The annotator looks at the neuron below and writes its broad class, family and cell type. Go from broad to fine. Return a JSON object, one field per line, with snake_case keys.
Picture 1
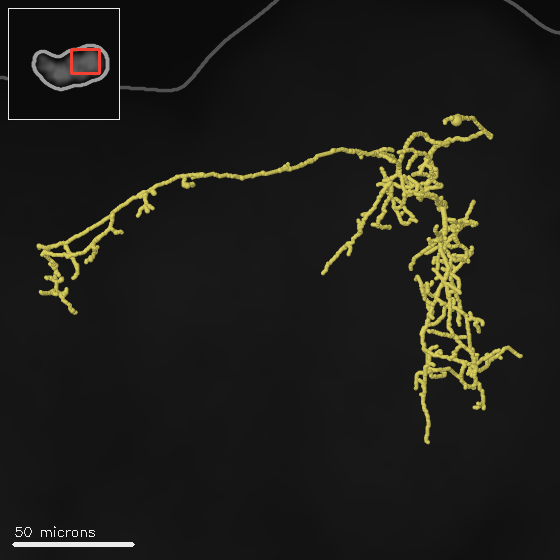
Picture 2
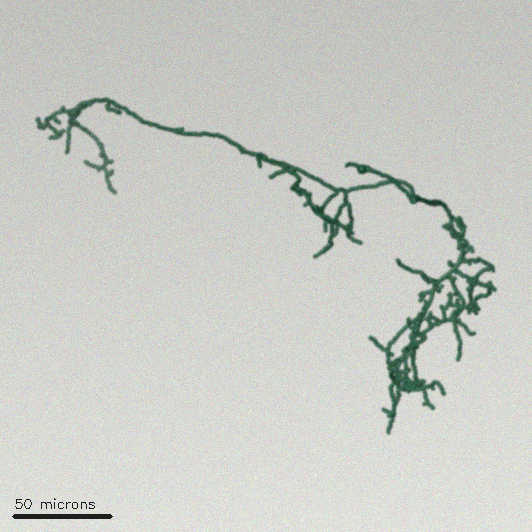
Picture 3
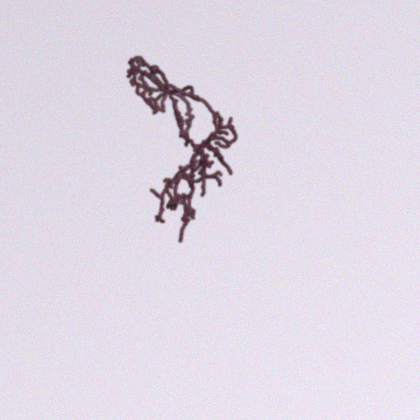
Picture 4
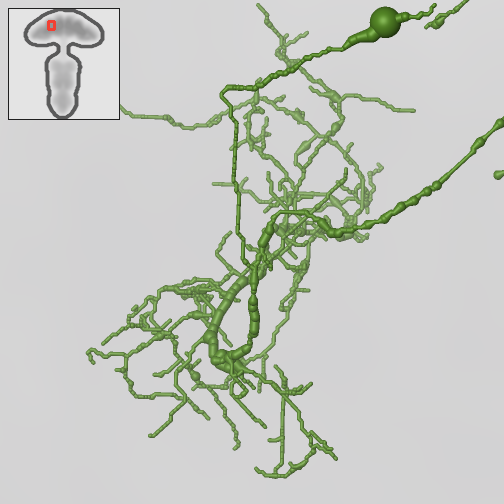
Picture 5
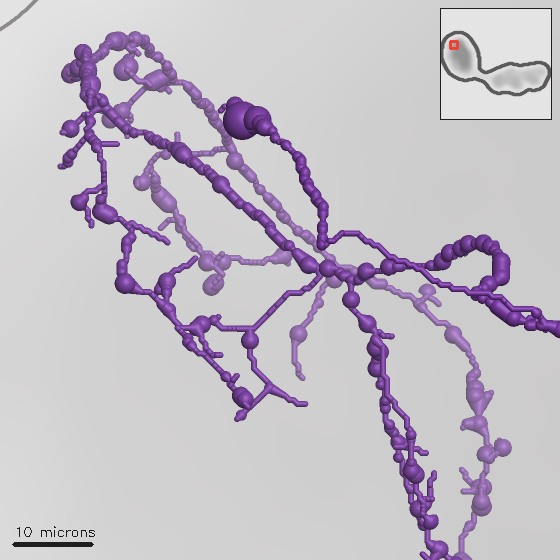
{
 "broad_class": "central-brain intrinsic neuron",
 "family": "hemilineage SLPad1_anterior",
 "cell_type": "AVLP753m"
}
